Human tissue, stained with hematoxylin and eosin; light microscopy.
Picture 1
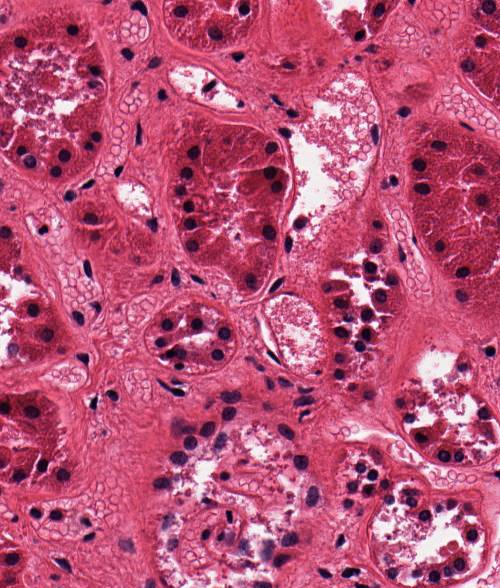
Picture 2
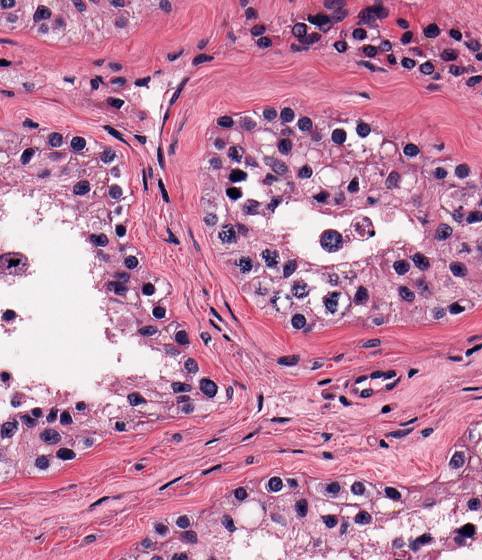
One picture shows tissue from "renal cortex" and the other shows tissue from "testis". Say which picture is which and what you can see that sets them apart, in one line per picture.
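Site of picture 1: renal cortex. The tubules are lined by a single layer of cells with deeply eosinophilic cytoplasm.
Site of picture 2: testis. The tubules are lined by several layers of cells with round nuclei.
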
